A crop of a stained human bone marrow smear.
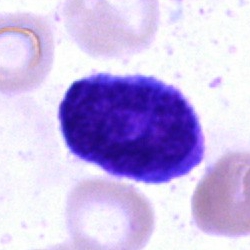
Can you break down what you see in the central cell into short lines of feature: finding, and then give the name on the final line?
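Nucleus: takes up almost the whole cell
Cytoplasm: no distinct rim around the nucleus
Chromatin: dense, deep blue-purple
Edge: a bit uneven, not perfectly smooth
Name: blast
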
